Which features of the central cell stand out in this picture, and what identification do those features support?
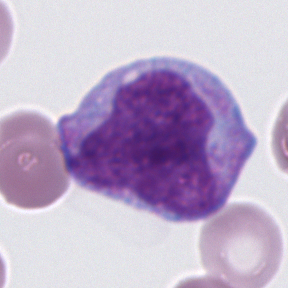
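Note the irregular outline, drawn out to a pointed corner on the right. The cytoplasm is widest on that side and has no coarse granules. Just above the top of the nucleus, a small clear spot sits in the cytoplasm. It's an atypical promyelocyte.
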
